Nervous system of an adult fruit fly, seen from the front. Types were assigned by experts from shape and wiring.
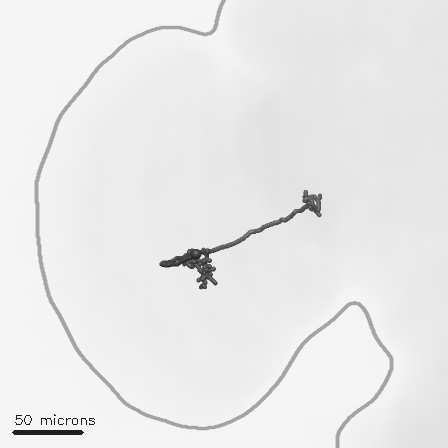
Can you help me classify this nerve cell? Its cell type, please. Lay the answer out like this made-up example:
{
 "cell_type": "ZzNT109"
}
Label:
{
 "cell_type": "Tm34"
}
